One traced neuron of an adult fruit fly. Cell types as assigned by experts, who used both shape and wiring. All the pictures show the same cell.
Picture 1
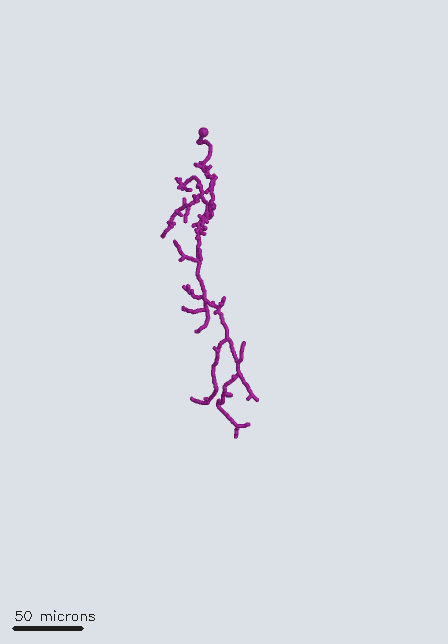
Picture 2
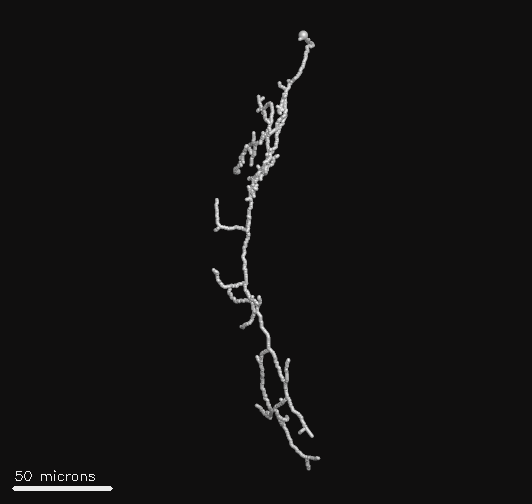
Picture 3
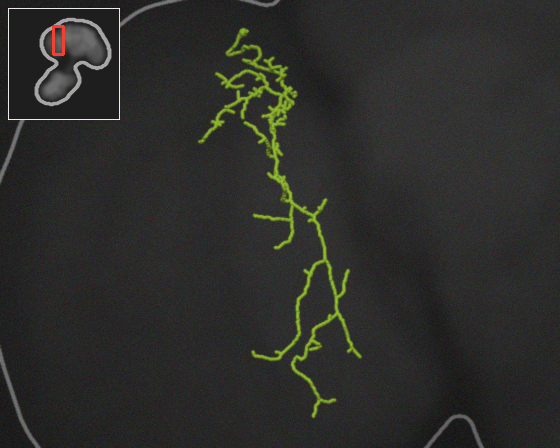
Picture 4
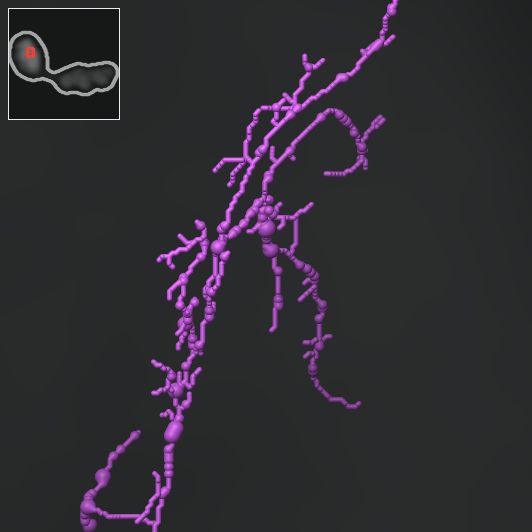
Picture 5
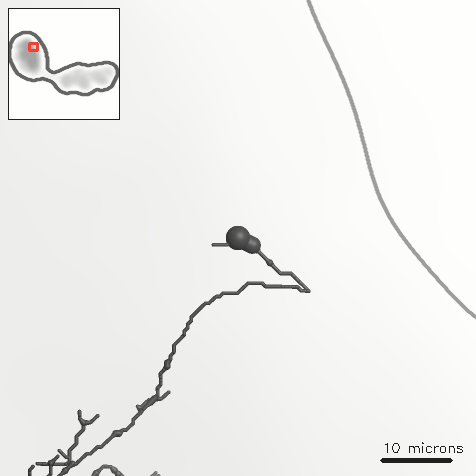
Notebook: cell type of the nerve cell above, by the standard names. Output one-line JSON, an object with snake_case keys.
{"cell_type": "Cm10"}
